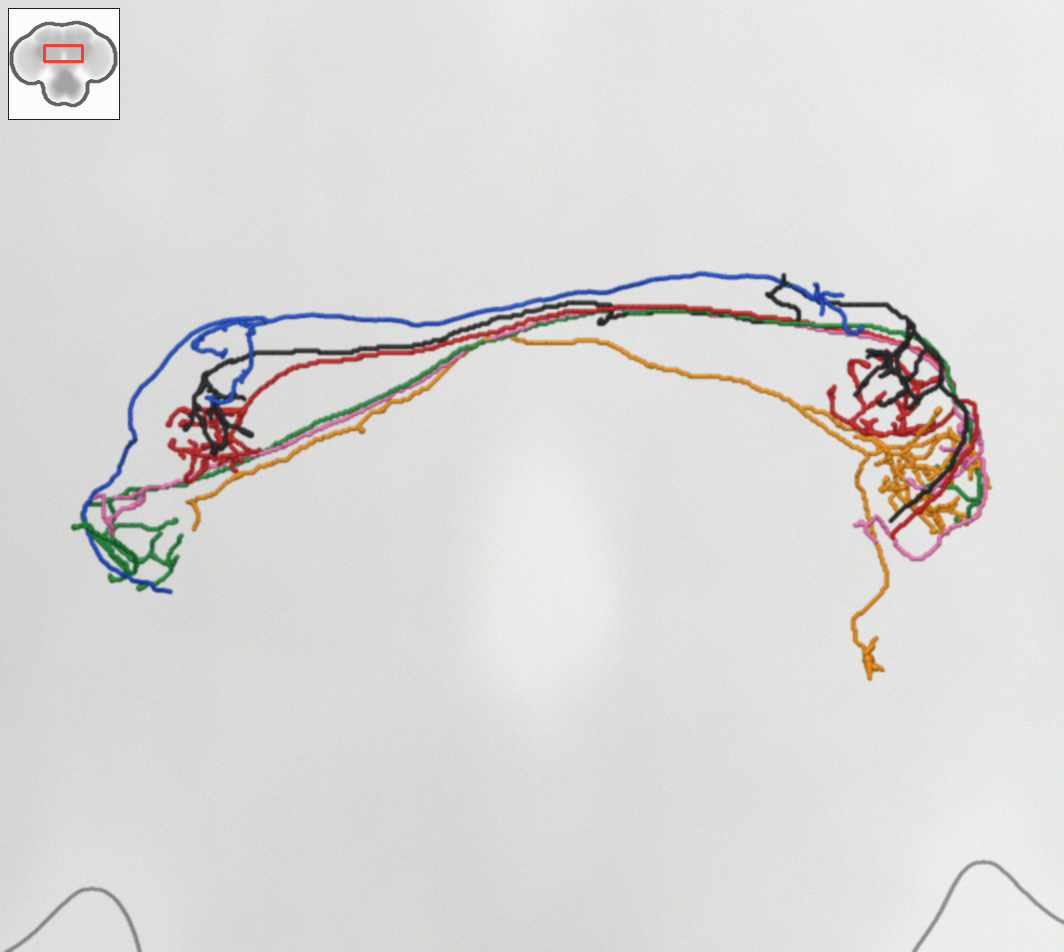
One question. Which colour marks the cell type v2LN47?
orange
